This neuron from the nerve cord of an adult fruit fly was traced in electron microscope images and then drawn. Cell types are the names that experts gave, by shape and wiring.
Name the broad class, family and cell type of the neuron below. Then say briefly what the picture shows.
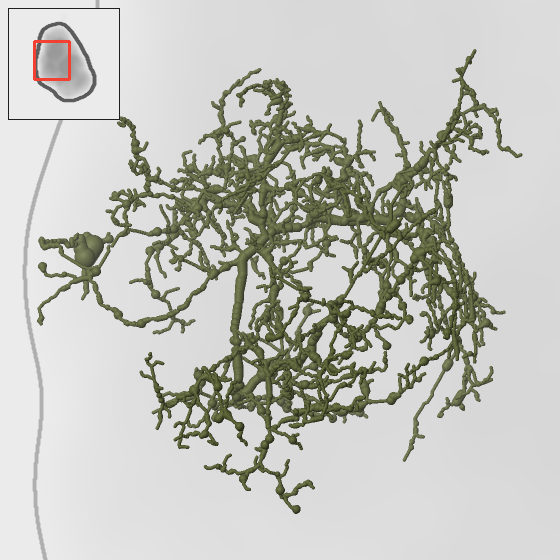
Its broad class is nerve-cord intrinsic neuron. The family is hemilineage 13A. It is of cell type IN13A019. The picture shows more than a hundred branch ends. As drawn here it is about as wide as it is tall.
